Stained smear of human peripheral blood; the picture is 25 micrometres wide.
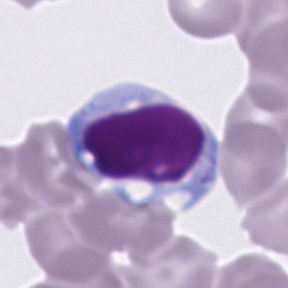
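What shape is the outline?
Irregular and somewhat angular, not round.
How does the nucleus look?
About 11 by 7 micrometres, filling about 60% of the cell's area, with dense, dark purple chromatin.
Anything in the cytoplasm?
It's pale blue, with a few small clear spots along the nuclear edge.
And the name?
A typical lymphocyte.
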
